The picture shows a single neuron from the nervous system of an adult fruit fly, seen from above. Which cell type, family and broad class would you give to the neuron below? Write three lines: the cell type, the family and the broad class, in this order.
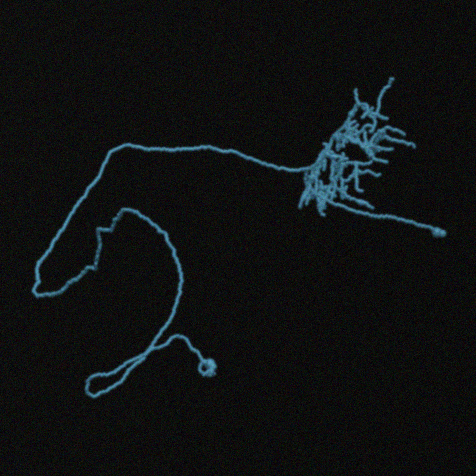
MeTu3c
MeTu
visual projection neuron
